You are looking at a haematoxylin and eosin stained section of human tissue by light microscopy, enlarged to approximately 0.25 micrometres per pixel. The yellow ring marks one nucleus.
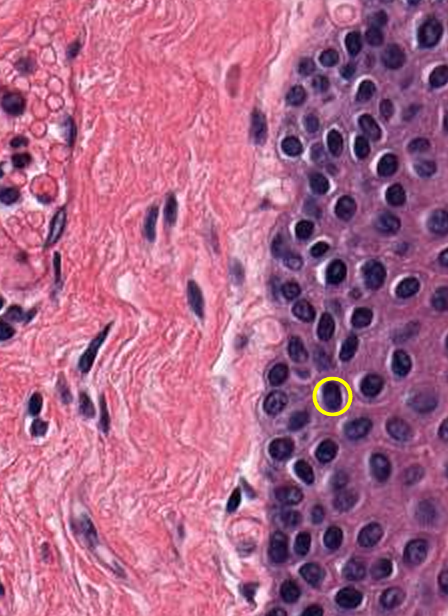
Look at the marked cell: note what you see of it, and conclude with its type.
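The nucleus is oval, dark and evenly stained, with a smooth outline. A thin pale rim surrounds the nucleus and separates it from the cytoplasm. The cytoplasm is pink and finely textured, and the cell's outer border is not sharply drawn against its neighbours. The cell sits in a crowded sheet of cells, a few cell layers in from the edge that borders wavy pink fibres. This is a squamous epithelial cell.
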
